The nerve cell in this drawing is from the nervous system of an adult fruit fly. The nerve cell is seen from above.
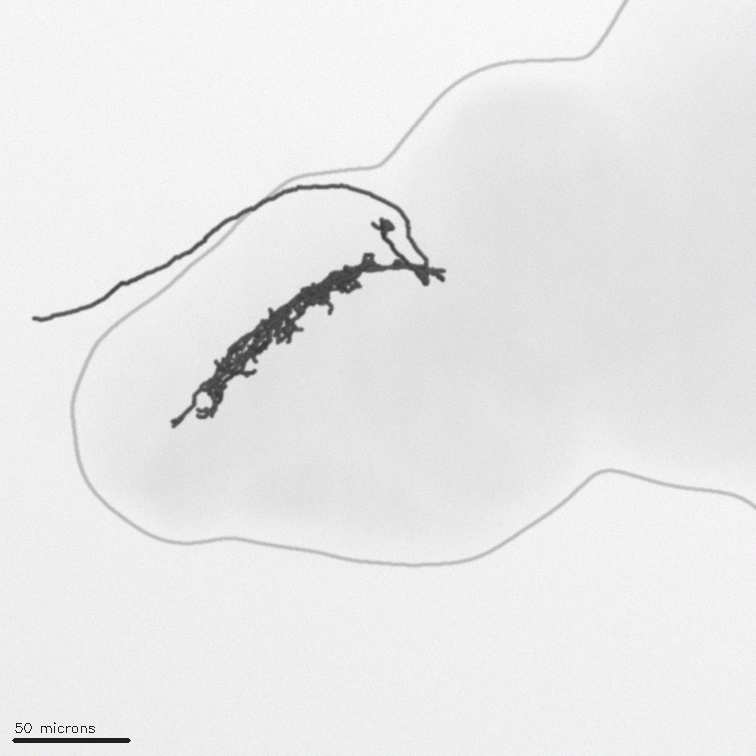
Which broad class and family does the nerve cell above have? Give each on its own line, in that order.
optic-lobe intrinsic neuron
Lat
